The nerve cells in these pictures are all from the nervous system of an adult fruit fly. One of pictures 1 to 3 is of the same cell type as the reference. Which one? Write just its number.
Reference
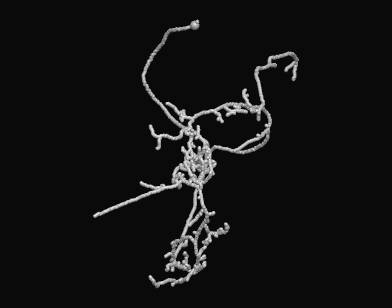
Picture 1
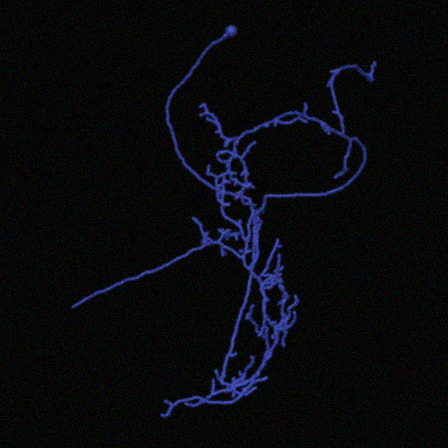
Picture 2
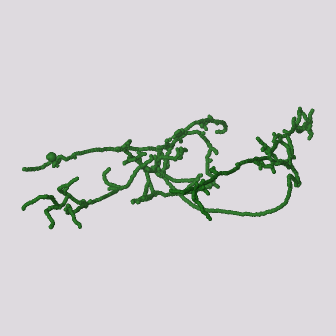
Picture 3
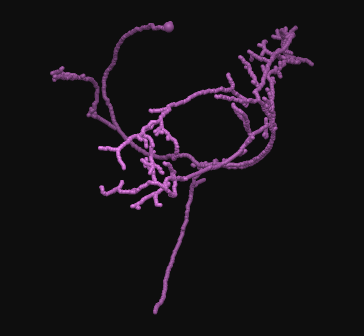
1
